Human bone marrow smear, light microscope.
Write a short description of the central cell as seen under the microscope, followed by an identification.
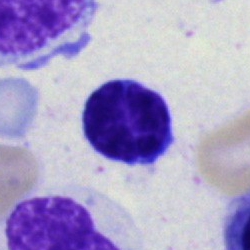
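Round outline, and the nucleus fills nearly the whole thing. Chromatin's dense and dark purple, broken only by a few paler streaks. You can hardly see any cytoplasm around the nucleus. That's a lymphocyte.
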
